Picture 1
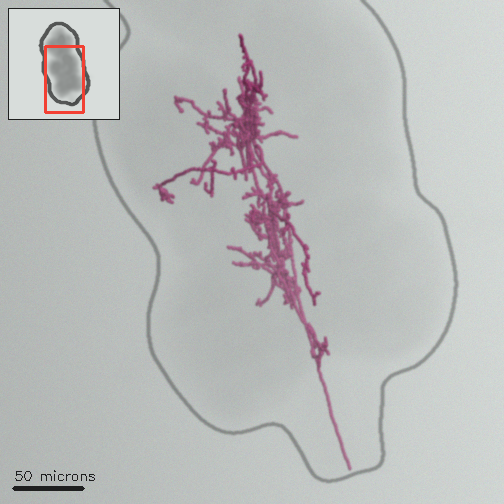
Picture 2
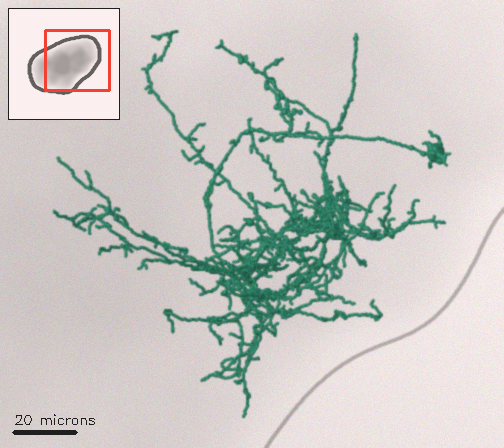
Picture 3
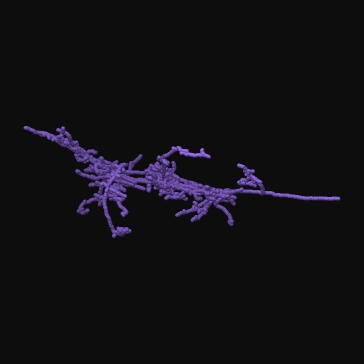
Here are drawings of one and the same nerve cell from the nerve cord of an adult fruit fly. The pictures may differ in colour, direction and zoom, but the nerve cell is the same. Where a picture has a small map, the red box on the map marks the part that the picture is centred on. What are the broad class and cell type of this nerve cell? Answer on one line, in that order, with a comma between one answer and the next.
ascending neuron, ANXXX139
